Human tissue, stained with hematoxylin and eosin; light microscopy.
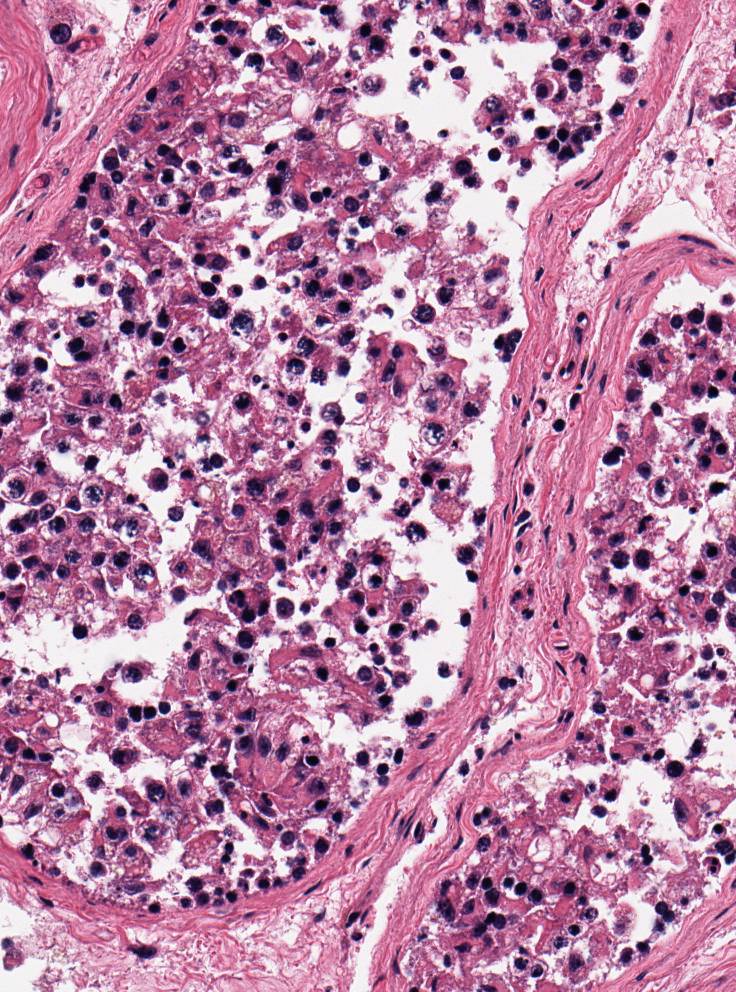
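Testis: each unit is wrapped in a thick, wavy layer of pink collagen with flattened, spindle-shaped nuclei in it. Inside, the cells lie loosely and apart, with plenty of clear space between them, and many have small, round, very dark, dense nuclei. Pink, granular, amorphous material sits between the cells within the units.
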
